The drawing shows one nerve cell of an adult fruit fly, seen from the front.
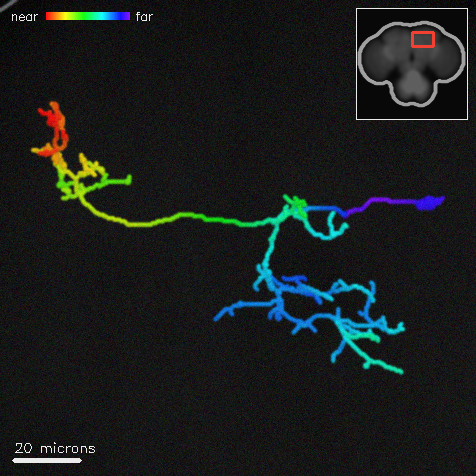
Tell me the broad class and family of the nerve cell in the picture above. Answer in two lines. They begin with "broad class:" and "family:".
broad class: central-brain intrinsic neuron
family: hemilineage CLp2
